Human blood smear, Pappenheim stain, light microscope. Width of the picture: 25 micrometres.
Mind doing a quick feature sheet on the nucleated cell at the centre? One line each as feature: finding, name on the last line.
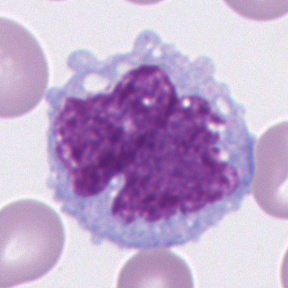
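Nucleus: one continuous folded mass, no separate lobes joined by strands
Chromatin: fine and lacy, no coarse dense dark clumps
Cytoplasm: pale grey-blue
Vacuoles: several, small and clear, mostly in the upper cytoplasm
Name: monocyte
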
